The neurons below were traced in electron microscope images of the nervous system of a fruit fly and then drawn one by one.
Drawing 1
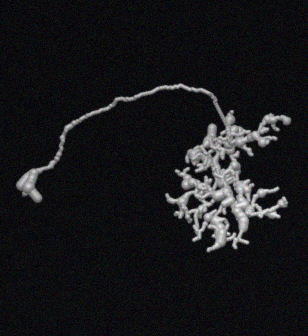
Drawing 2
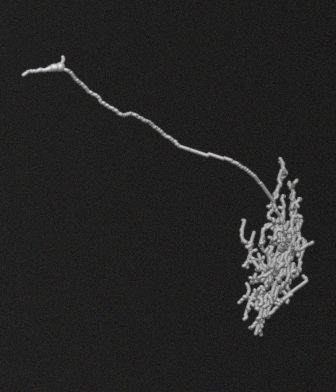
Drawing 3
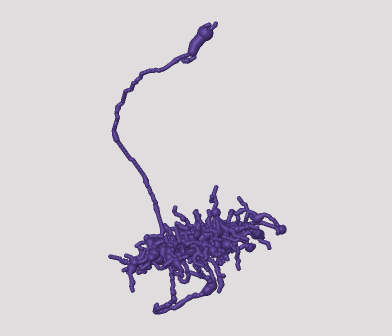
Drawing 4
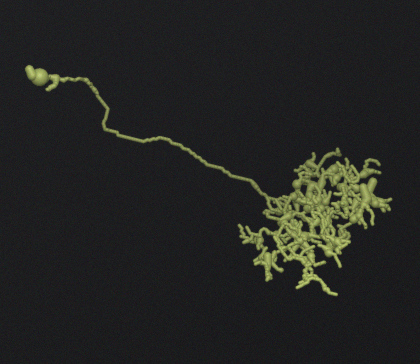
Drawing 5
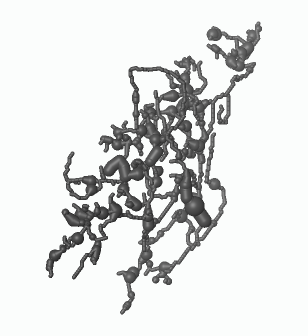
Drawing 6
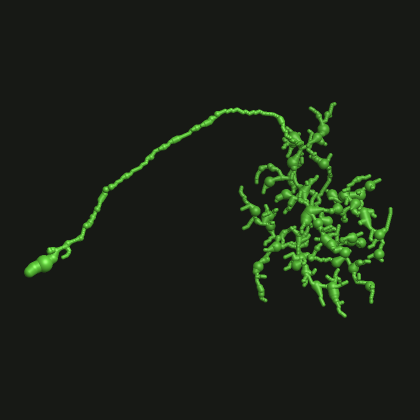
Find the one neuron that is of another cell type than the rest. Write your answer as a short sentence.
The neuron in drawing 2 is of another cell type than the rest.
